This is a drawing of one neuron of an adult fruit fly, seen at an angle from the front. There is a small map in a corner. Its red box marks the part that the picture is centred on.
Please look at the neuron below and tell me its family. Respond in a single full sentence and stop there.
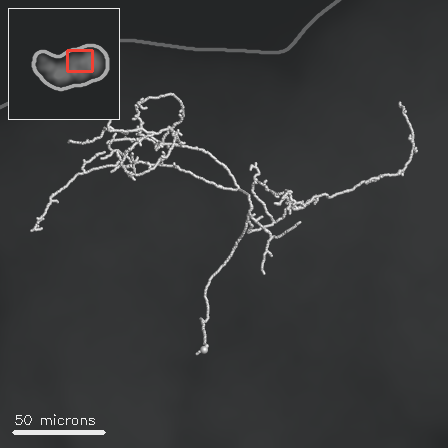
The neuron is part of the family known as hemilineage CREl1.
